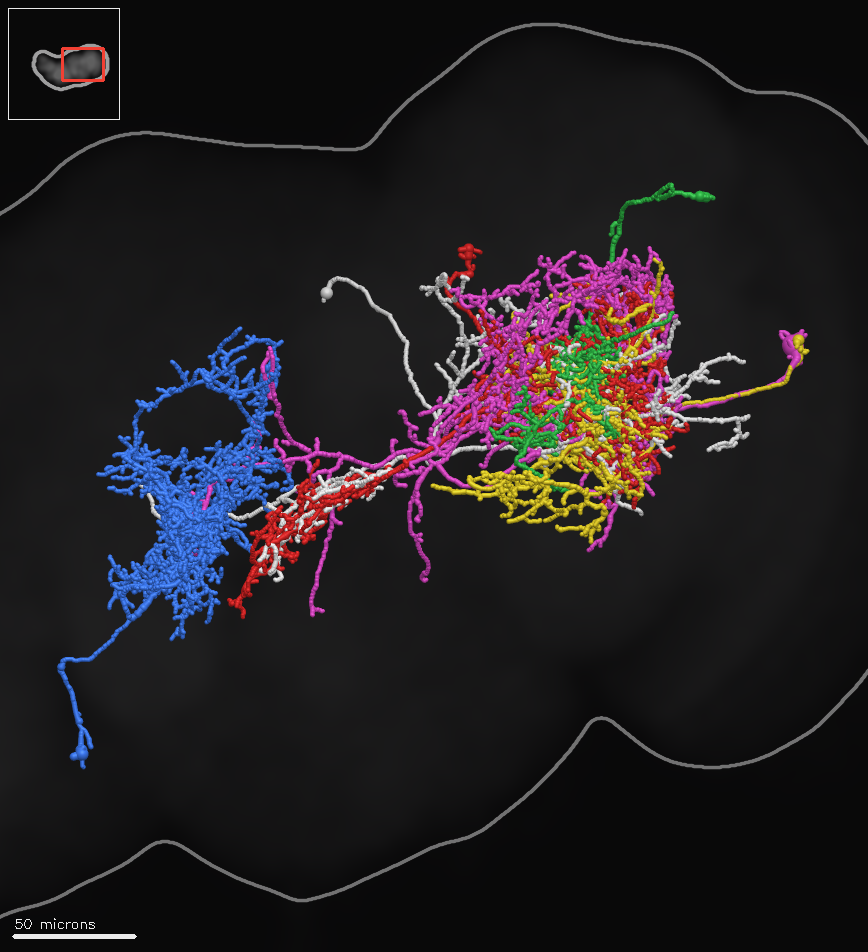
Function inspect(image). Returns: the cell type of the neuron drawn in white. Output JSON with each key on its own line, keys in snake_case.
{
 "cell_type": "AVLP579"
}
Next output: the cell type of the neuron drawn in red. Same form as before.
{
 "cell_type": "PVLP138"
}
